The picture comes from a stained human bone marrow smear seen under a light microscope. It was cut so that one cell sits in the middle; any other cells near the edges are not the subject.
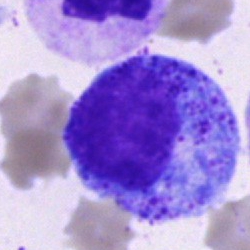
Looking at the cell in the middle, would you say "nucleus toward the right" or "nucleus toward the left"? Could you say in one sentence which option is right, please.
Most of its cytoplasm is found to the right of its nucleus.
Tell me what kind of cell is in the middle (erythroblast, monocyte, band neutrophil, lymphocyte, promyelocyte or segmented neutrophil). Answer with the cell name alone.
promyelocyte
